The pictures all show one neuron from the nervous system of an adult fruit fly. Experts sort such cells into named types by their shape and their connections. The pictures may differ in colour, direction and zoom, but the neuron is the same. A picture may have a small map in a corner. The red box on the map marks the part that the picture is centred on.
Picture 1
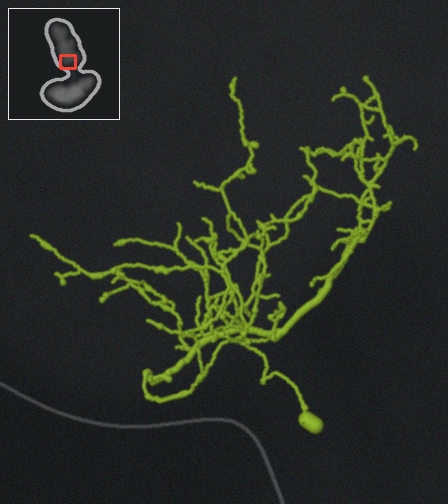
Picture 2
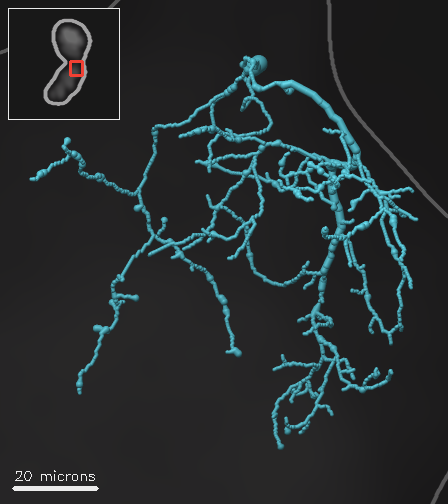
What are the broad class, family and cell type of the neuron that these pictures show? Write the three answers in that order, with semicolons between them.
nerve-cord intrinsic neuron; hemilineage 16B; IN16B064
